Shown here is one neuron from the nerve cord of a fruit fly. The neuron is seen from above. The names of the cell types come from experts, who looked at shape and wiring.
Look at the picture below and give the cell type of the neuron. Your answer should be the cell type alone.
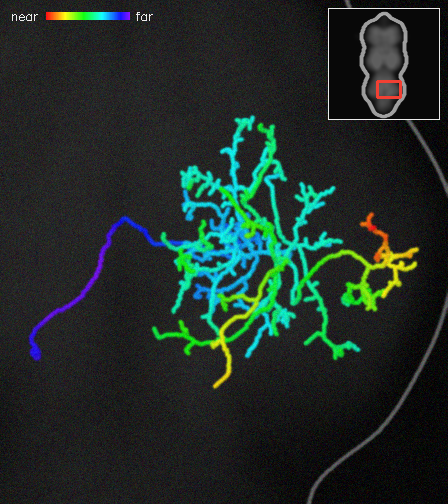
IN13B077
